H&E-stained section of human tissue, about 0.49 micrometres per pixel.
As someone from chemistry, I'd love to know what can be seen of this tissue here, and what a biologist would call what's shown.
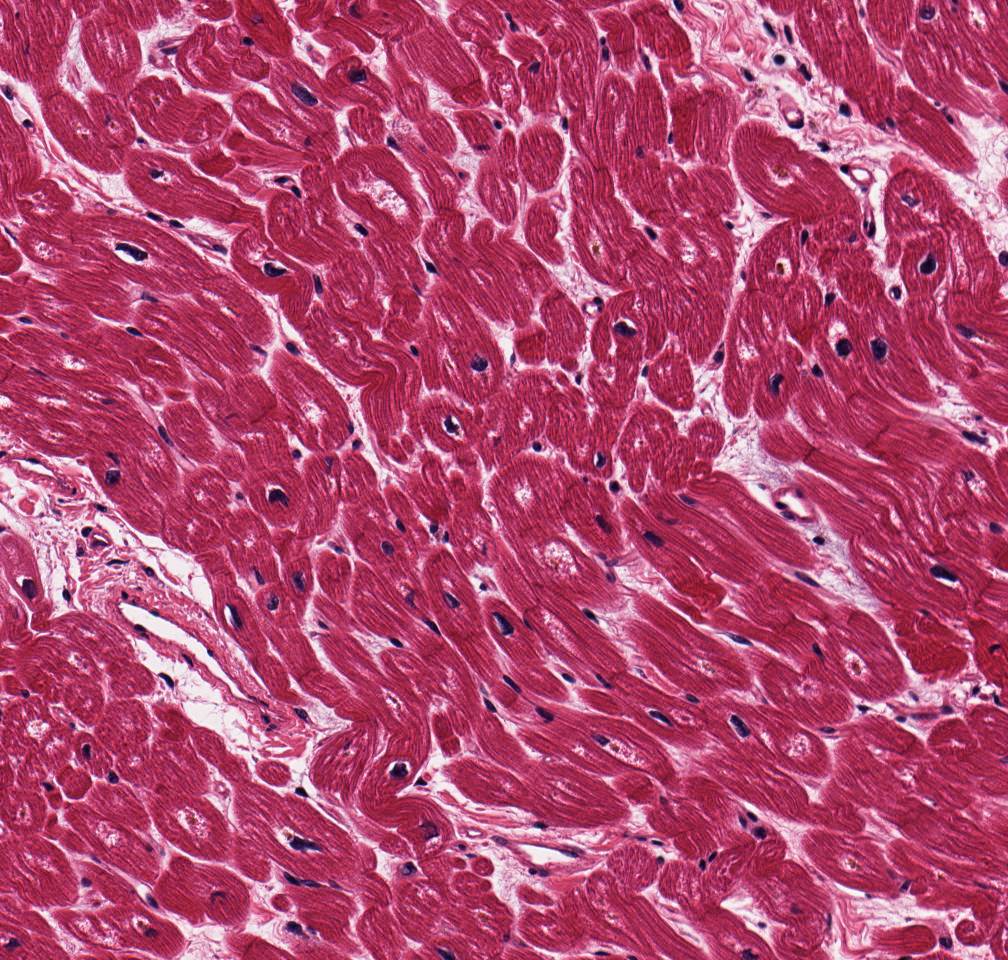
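Striated muscle fibres fill almost the whole field, cut in mixed planes, some lengthwise, many obliquely or across. They branch and join, not running as separate parallel strands. Cross-cut, many show a pale clear zone around the central nucleus. It's the left ventricle of the heart.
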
